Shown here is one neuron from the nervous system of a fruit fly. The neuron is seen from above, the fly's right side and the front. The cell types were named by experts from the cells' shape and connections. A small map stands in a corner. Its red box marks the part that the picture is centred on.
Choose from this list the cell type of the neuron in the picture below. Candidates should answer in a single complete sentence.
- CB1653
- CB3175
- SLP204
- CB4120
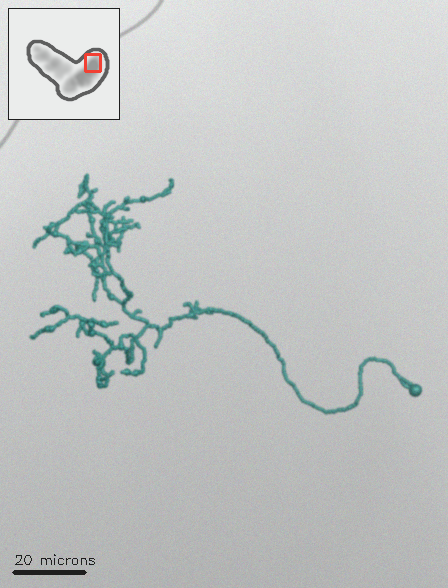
The cell type name for this neuron is SLP204.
